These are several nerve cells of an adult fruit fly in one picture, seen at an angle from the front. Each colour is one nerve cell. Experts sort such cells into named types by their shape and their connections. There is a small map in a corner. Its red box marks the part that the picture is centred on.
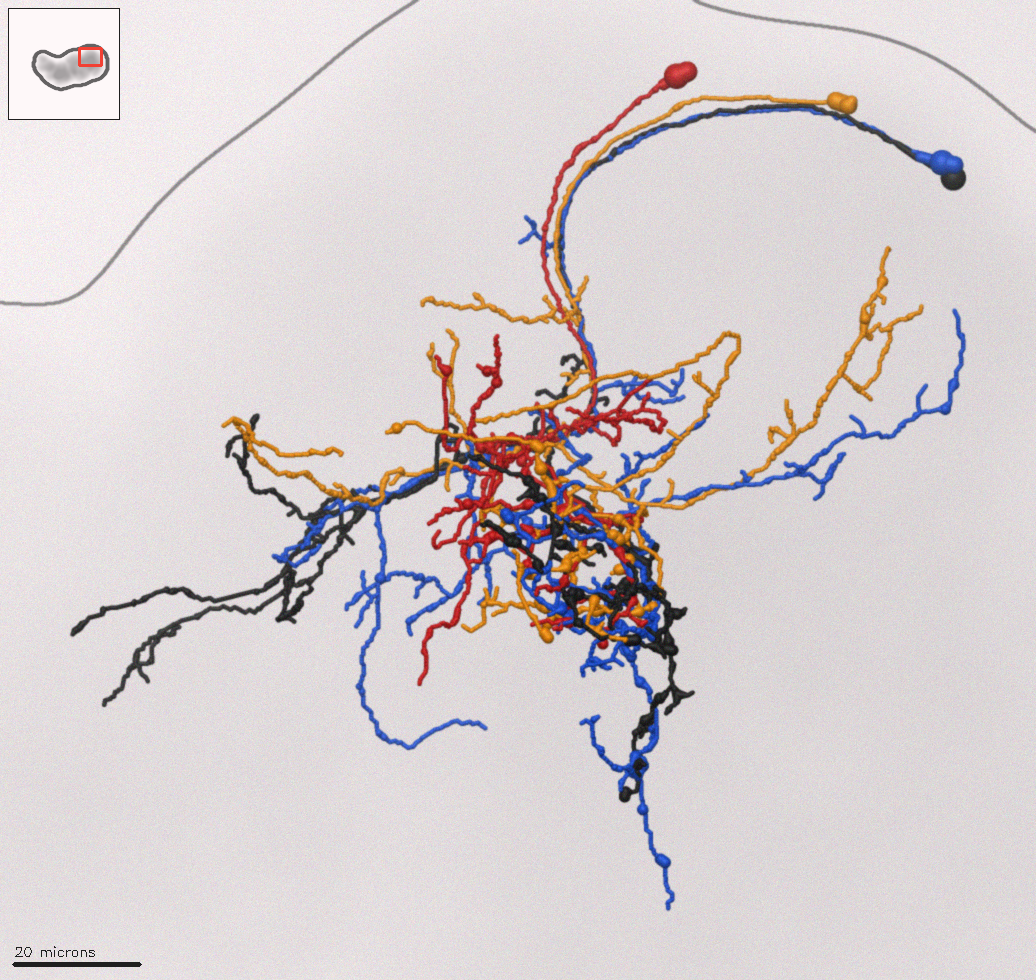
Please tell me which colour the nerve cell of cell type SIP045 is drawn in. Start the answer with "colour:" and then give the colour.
colour: red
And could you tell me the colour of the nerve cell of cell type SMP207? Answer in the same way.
colour: black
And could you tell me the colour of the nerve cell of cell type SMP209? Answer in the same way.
colour: orange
